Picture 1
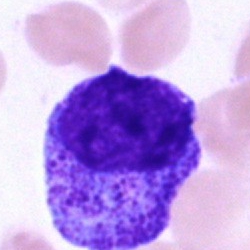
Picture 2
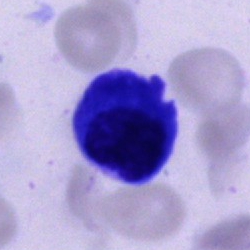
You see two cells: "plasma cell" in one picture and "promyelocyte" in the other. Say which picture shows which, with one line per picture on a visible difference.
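Picture 1 shows a promyelocyte: The cytoplasm below the nucleus is packed with dark purple granules.
Picture 2 shows a plasma cell: No granules are visible in the cytoplasm.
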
